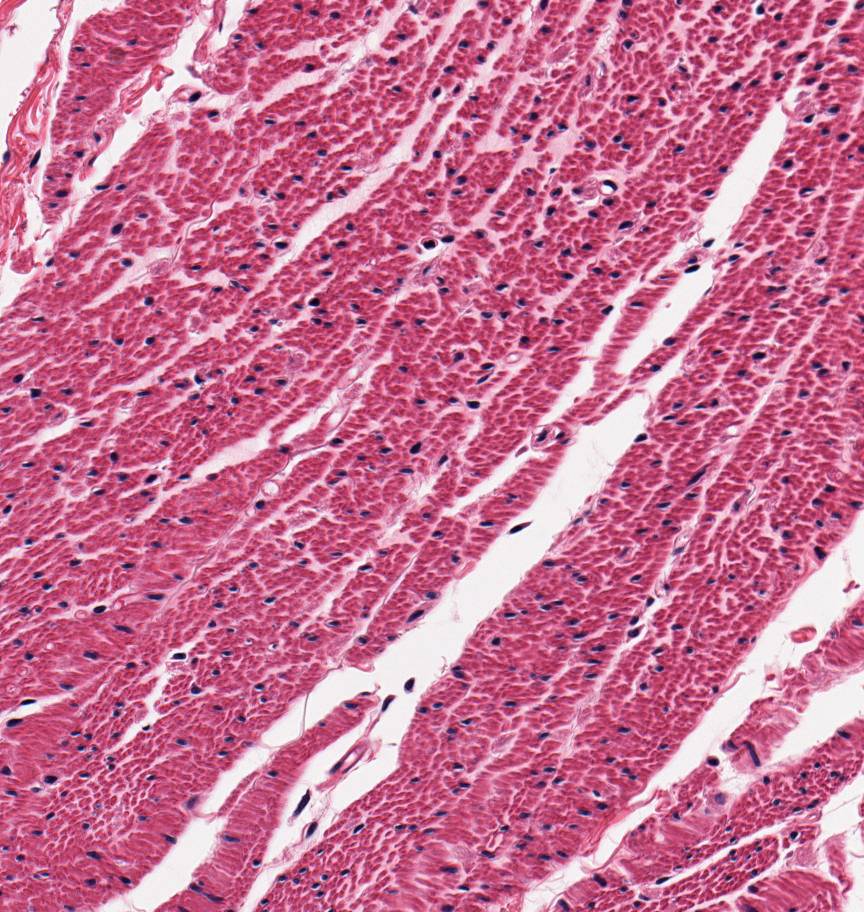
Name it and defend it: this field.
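What you have here is smooth muscle, its fibres running diagonally from lower left to upper right across the whole field.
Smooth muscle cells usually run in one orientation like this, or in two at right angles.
Notice the oval nuclei sitting in the middle of each fibre.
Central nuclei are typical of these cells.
Between the fibres there is only scant, delicate connective tissue, and there are no fat cells anywhere.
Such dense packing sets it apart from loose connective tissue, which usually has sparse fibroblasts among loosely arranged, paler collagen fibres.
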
